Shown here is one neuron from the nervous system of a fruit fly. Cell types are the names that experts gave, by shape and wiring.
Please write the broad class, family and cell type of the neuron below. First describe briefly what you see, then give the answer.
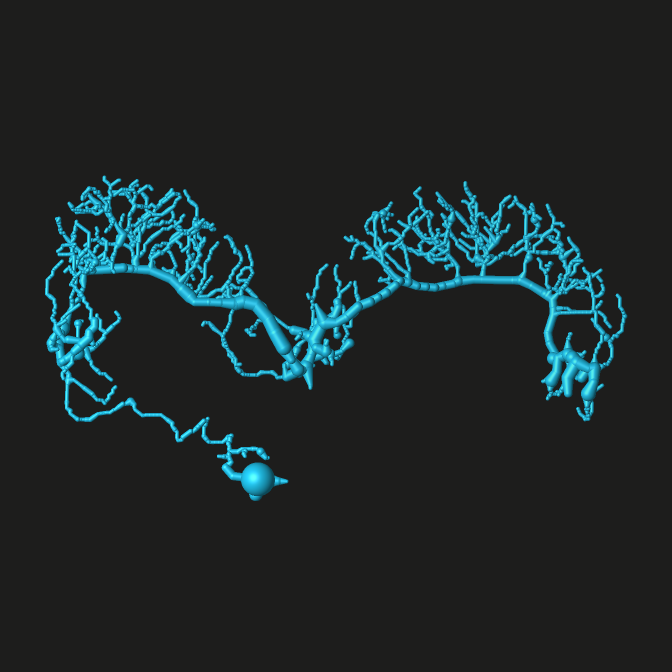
The cell body is at the bottom of the picture. The picture shows more than a hundred branch ends. Its broad class is central-brain intrinsic neuron. The family is hemilineage PBp1. Its cell type is Delta7.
